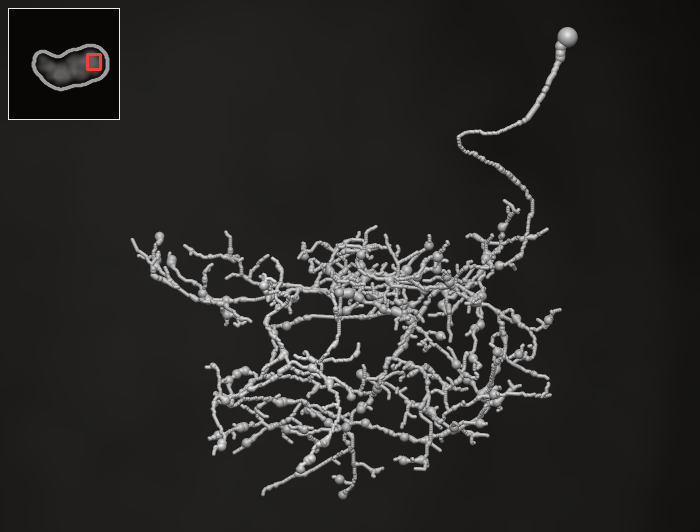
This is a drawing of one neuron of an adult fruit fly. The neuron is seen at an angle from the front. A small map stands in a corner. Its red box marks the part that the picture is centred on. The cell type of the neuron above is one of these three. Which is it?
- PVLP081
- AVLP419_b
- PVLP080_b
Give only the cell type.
PVLP081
